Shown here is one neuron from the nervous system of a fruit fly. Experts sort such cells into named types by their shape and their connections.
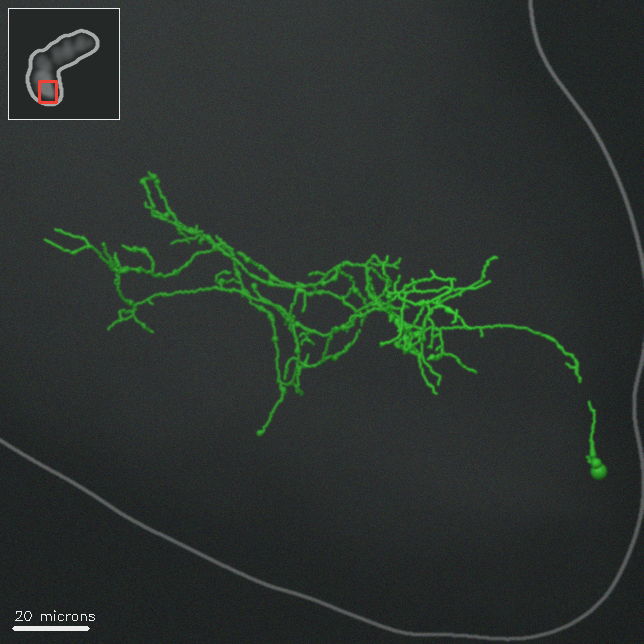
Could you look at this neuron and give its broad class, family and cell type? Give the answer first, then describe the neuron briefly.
It is a central-brain intrinsic neuron. Its family is hemilineage VLPd&p1_posterior. It is of cell type LHPD2a4_a. Its cell body lies at the lower right of the picture. From left to right in the picture it spans about 150 microns. Dozens of branch ends can be seen.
